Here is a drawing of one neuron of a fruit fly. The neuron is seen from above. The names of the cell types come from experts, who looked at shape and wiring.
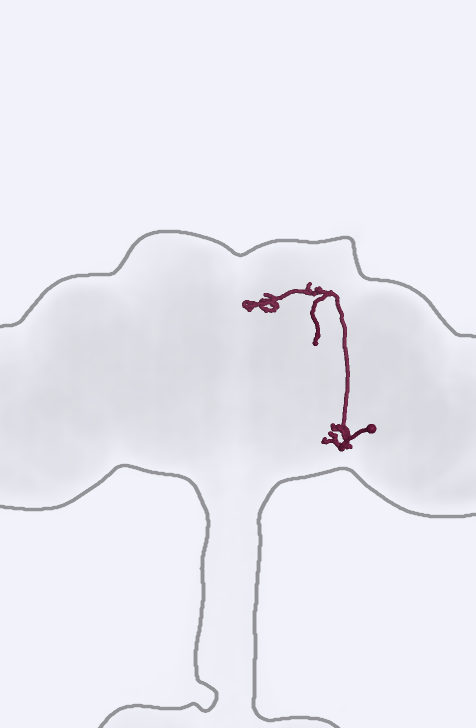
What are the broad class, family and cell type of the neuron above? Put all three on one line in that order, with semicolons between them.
central-brain intrinsic neuron; class Kenyon Cell; KCa'b'-m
